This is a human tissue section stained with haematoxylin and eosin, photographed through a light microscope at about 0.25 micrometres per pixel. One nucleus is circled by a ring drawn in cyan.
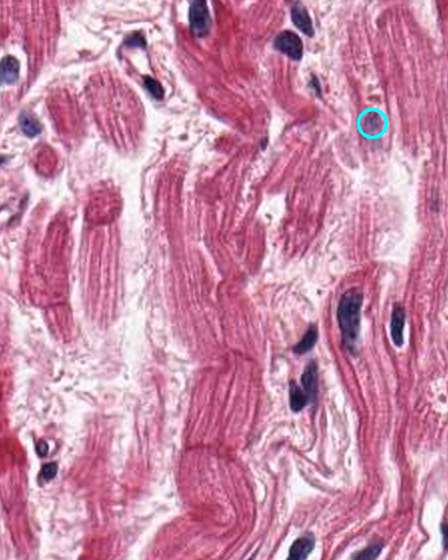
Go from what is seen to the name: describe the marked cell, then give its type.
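The nucleus is oval and elongated, its long axis running along the length of the fibre. The nucleus sits inside the fibre, with pink fibrillar cytoplasm on both sides of it rather than lying at its edge. The cytoplasm is pink and streaked with fine lengthwise fibrils. The cell lies among parallel pink fibres that run roughly top to bottom through the field. It is a cardiomyocyte.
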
